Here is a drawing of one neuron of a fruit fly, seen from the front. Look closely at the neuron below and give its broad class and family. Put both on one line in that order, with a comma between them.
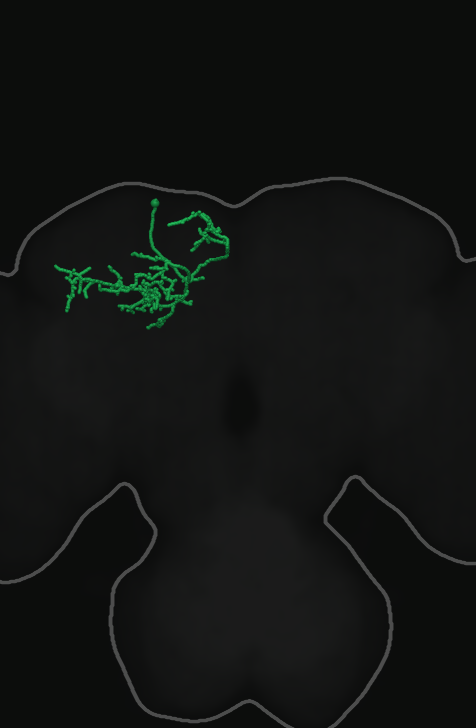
central-brain intrinsic neuron, hemilineage CLp1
